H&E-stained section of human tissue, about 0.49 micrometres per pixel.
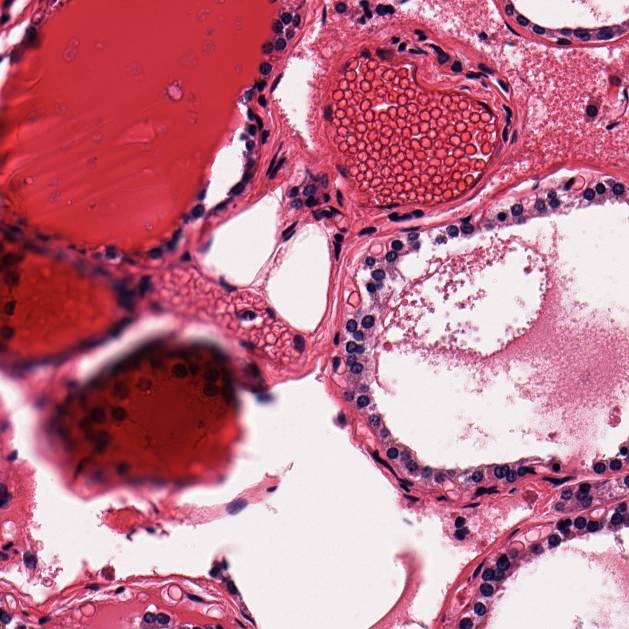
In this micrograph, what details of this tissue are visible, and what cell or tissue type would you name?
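Rounded, closed follicles of varied size make up the field, each lined by a single layer of epithelium. On the right, the follicles are lined by low cuboidal cells with round, dark-staining nuclei. The large follicles there have mostly clear lumina containing only pale, wispy pink material. A vessel packed with red blood cells lies at the top centre. The tissue is thyroid.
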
